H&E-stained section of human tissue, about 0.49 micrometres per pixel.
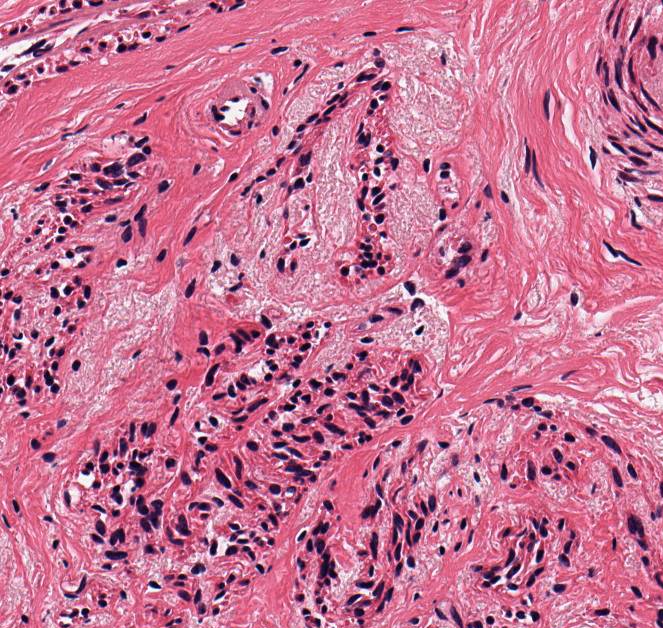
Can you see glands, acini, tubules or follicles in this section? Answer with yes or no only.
No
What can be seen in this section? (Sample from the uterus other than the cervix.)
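If you look at the islands, their matrix is pale, wispy and finely fibrillary pink, much lighter than the collagen around them. The cells in there have dark nuclei, elongated to oval, lying crowded together and irregularly oriented. There's not much cytoplasm around them, and its borders are indistinct. The collagen itself runs in wavy, densely eosinophilic bundles, the broadest ones up in the upper right.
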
